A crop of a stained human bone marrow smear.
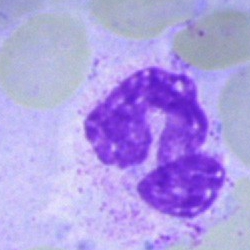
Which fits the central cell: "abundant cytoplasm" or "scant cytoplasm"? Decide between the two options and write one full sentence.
The cell has plenty of cytoplasm around its nucleus.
